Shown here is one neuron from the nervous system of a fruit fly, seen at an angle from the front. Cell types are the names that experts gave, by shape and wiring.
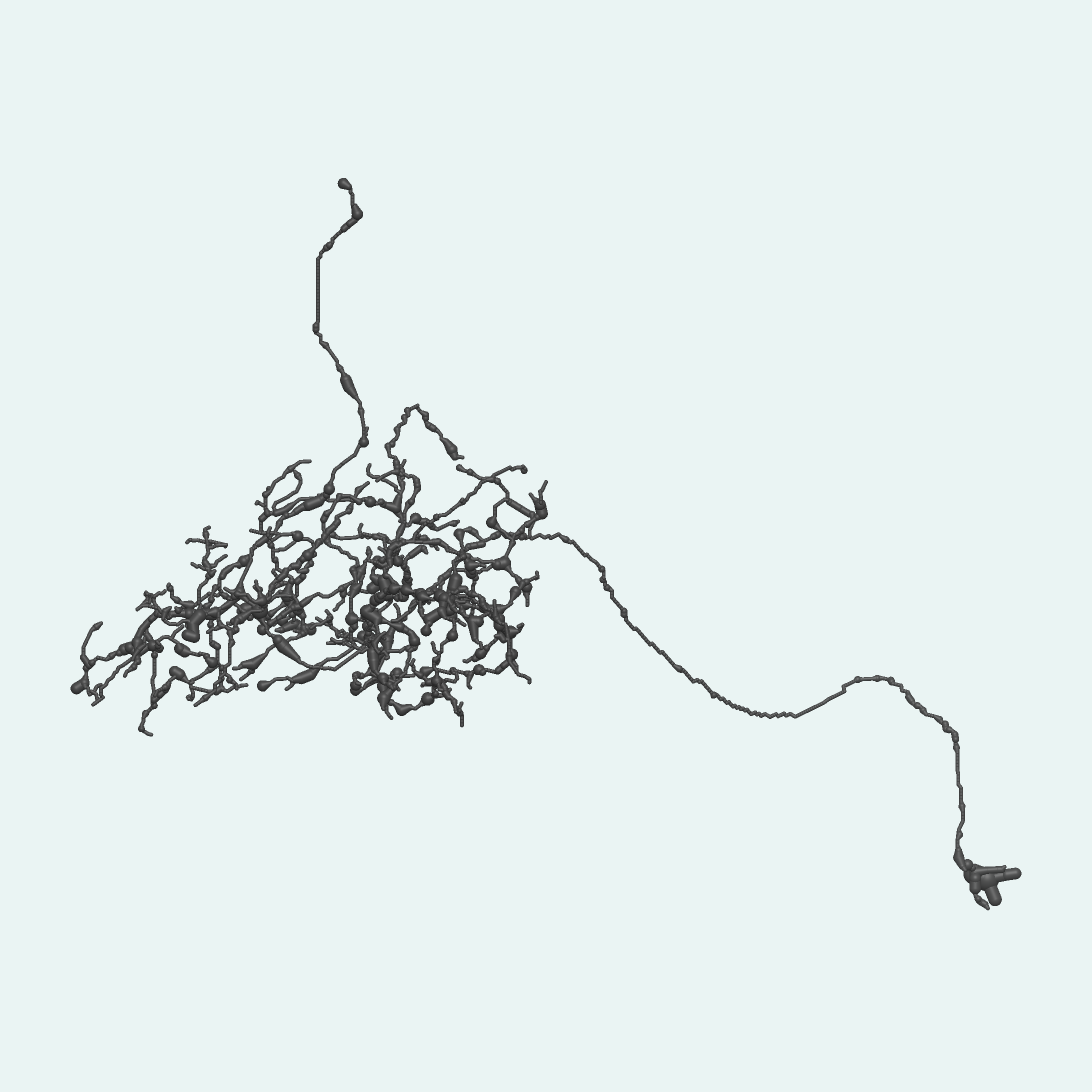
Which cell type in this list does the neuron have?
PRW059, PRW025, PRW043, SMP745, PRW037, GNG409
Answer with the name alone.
PRW059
